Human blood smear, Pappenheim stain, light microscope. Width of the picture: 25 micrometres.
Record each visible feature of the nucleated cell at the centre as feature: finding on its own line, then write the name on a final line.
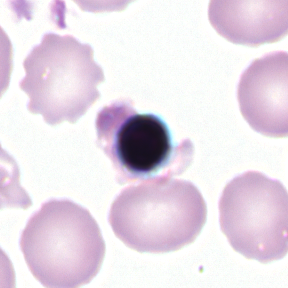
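Chromatin: very dark and dense, no visible pattern inside the nucleus
Nucleoli: none seen
Outline: irregular, with ragged pale flaps around the nucleus
Cytoplasm: no vacuoles seen
Cell: normoblast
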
